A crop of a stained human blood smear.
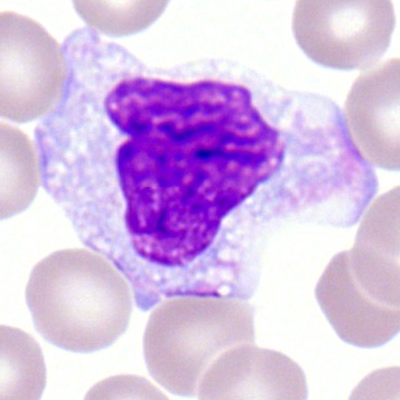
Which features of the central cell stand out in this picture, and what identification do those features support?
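A single irregular, folded nuclear mass is present, rather than separate lobes. Abundant pale grey-blue cytoplasm forms a broad rim around it. Within the cytoplasm are fine, faint pinkish granules and many small clear vacuoles scattered throughout. The cell is a monocyte.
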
